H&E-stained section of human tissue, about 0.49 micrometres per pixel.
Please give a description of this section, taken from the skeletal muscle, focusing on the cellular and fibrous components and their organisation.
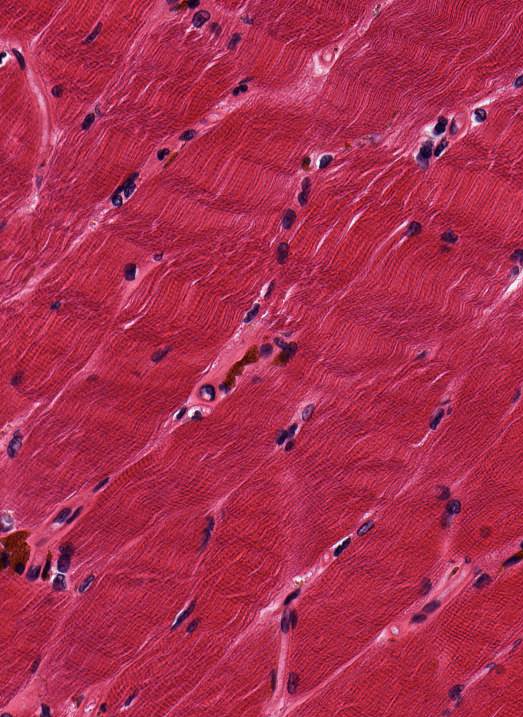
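Look first at the fibres: their cytoplasm stains a deep, even red-pink. Between them run thin, pale pink strands of connective tissue. Now find the clumps of brown granular pigment lying between the fibres, some near the centre and others at the lower left edge. Notice too that no fat cells are present anywhere in the field.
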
